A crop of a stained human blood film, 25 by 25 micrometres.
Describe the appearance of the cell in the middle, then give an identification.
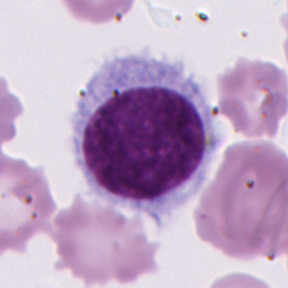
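Run your eye around the cytoplasmic border: it is ragged, with fine hair-like projections all the way round. The chromatin is dark purple, fairly evenly dense and faintly mottled. There are no distinct nucleoli to see, and the cytoplasm has no distinct coloured granules. What you are looking at is a hairy cell.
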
